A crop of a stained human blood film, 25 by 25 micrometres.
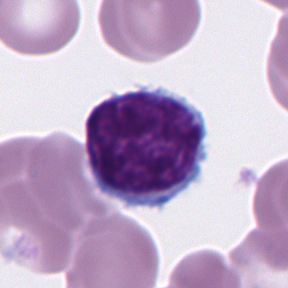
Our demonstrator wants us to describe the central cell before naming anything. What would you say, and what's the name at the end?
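Look at the edge first: fine, hair-like projections fringe it, clearest along the lower and right sides. The cell's about 11 micrometres across, and its roughly round nucleus, about 9 micrometres, fills about 80% of its area with no notch or indentation. The chromatin is dark purple and coarsely clumped. You see the cytoplasmic rim best at the bottom and right. It's a typical lymphocyte.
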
